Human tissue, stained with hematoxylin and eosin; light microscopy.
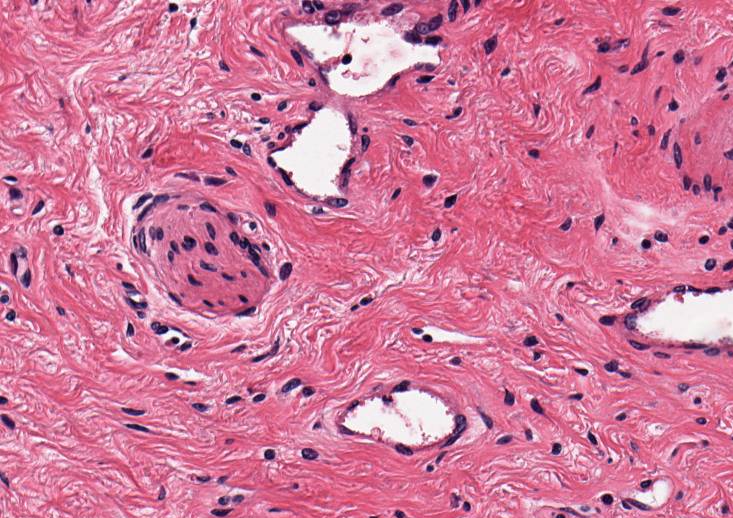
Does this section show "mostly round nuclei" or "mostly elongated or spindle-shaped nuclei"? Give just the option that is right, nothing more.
Mostly elongated or spindle-shaped nuclei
